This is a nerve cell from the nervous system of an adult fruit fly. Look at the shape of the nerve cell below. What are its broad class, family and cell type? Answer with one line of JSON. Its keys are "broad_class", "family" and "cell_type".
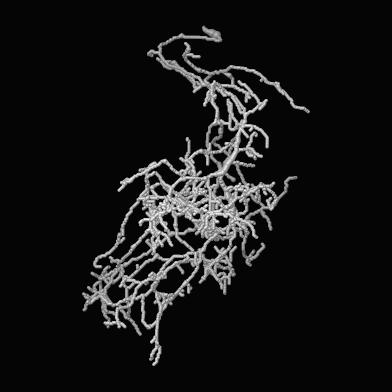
{"broad_class": "central-brain intrinsic neuron", "family": "hemilineage VLPl&d1_dorsal", "cell_type": "AVLP222"}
